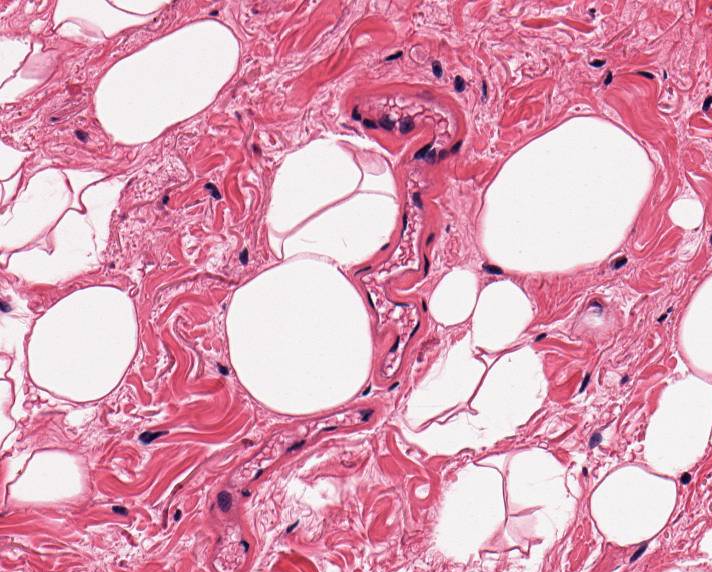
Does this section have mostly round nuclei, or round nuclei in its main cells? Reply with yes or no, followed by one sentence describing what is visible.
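No. The scattered stromal nuclei are small, dark and mostly spindle-shaped.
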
